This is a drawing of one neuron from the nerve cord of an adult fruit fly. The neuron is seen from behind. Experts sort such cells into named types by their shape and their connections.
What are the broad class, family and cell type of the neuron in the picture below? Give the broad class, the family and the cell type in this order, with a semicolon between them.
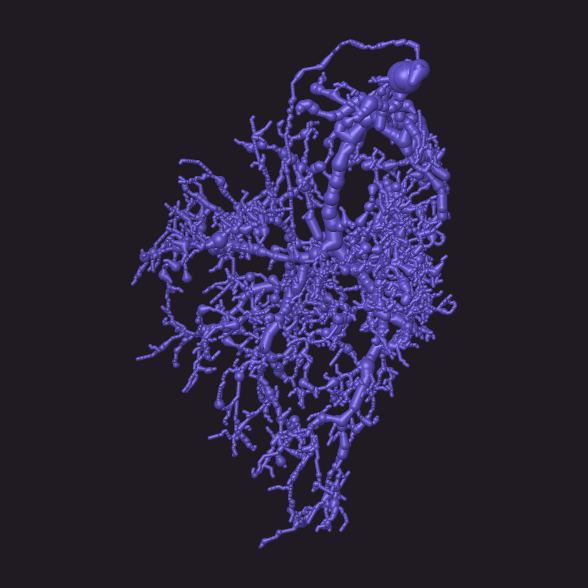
nerve-cord intrinsic neuron; hemilineage 19A; IN19A016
